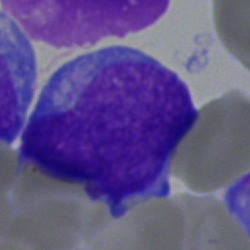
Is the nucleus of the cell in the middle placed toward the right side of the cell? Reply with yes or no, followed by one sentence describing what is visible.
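Yes. The cytoplasm is a deep blue rim that is widest at the upper left.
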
